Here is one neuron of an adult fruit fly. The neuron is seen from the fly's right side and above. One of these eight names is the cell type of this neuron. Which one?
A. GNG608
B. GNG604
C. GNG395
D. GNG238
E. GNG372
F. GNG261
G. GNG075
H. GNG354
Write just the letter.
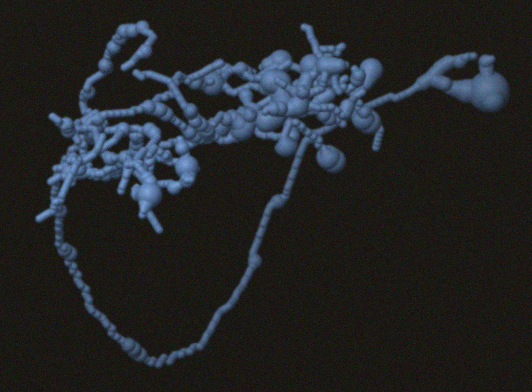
C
